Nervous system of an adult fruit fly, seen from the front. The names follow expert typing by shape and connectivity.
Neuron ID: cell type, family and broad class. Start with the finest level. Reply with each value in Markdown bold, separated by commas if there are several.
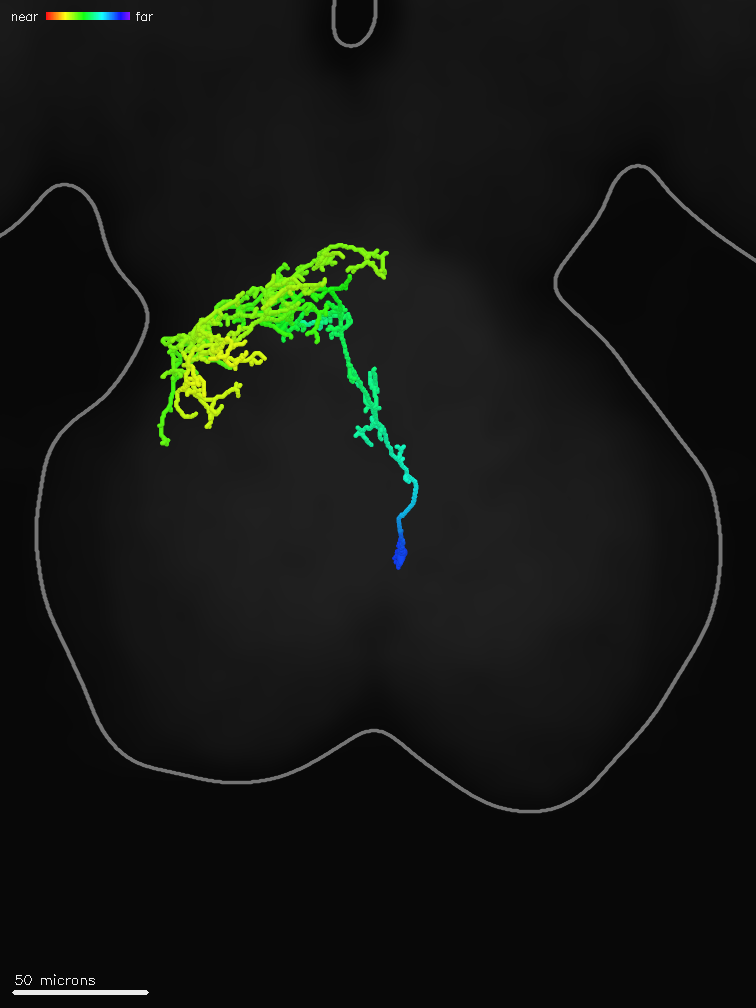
**IN06B052**, **hemilineage 06B**, **nerve-cord intrinsic neuron**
